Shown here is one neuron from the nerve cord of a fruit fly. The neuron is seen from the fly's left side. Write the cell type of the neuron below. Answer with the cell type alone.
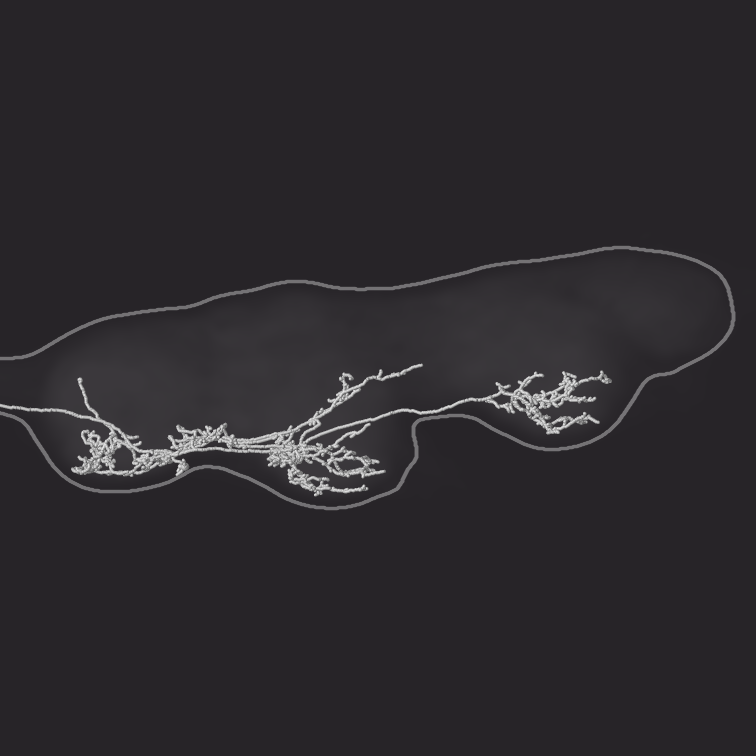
AN05B027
